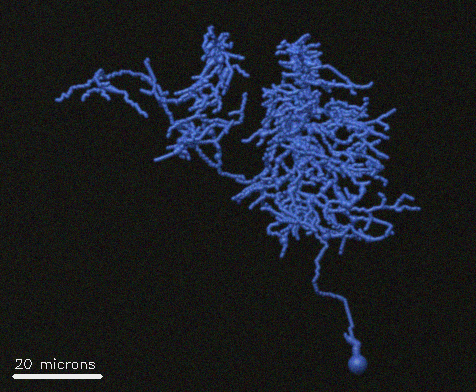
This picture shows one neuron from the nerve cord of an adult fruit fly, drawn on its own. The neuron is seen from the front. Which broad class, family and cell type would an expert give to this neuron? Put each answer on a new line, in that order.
nerve-cord intrinsic neuron
hemilineage 00A
IN00A027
